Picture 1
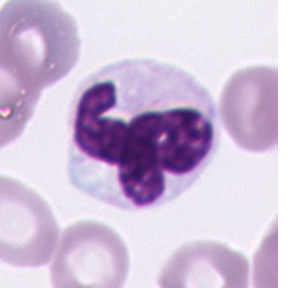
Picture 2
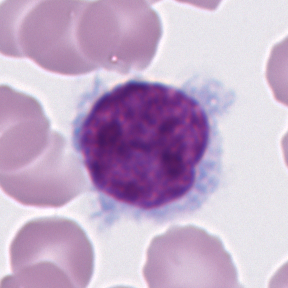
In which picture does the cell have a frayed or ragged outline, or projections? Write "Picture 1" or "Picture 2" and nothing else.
Picture 2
